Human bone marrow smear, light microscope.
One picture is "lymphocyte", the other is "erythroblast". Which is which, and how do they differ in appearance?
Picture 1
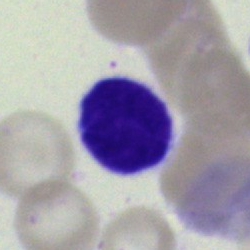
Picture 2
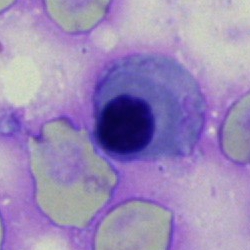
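The lymphocyte is in picture 1, and the erythroblast is in picture 2. The cytoplasm differs most: at most a barely visible thin rim in the lymphocyte, but abundant and pale greyish blue in the erythroblast, covering more of the cell than its nucleus does. The erythroblast's nucleus sits off-centre, toward the lower left of the cell. Both nuclei look dense to me: dark blue-purple and nearly uniform in the lymphocyte, very dark purple throughout in the erythroblast.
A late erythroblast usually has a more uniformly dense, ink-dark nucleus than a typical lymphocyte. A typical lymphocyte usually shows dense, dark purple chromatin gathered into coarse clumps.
I can't make out any nucleoli in the lymphocyte's nucleus.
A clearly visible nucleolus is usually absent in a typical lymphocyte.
The lymphocyte is round with a smooth edge and no surface projections, whereas the erythroblast is round to slightly oval, also smooth-edged. Neither cell shows granules.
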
